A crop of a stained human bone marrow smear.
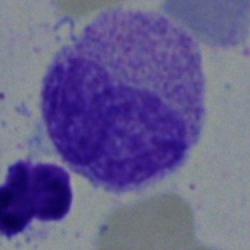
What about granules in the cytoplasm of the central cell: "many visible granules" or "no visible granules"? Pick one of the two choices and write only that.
Many visible granules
